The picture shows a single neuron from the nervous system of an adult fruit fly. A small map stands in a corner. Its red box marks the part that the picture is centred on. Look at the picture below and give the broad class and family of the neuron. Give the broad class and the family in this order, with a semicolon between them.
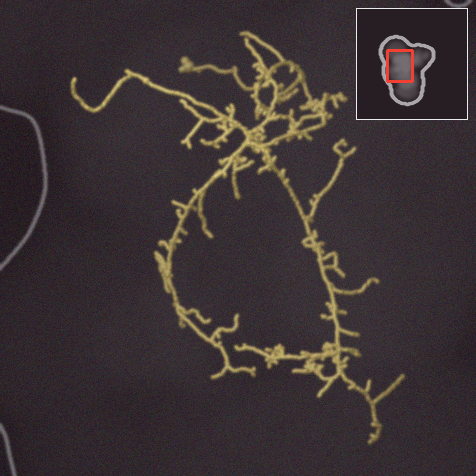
efferent neuron of the nerve cord; hemilineage 21X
